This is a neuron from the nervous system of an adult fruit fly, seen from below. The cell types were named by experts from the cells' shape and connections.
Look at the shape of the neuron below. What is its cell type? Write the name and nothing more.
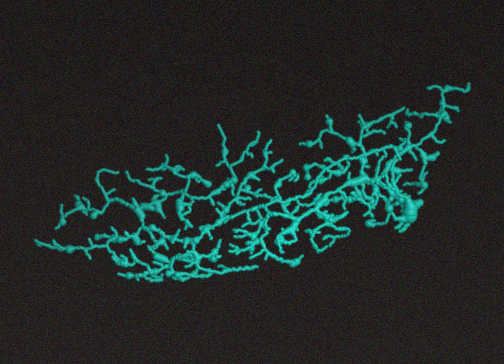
Pm9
